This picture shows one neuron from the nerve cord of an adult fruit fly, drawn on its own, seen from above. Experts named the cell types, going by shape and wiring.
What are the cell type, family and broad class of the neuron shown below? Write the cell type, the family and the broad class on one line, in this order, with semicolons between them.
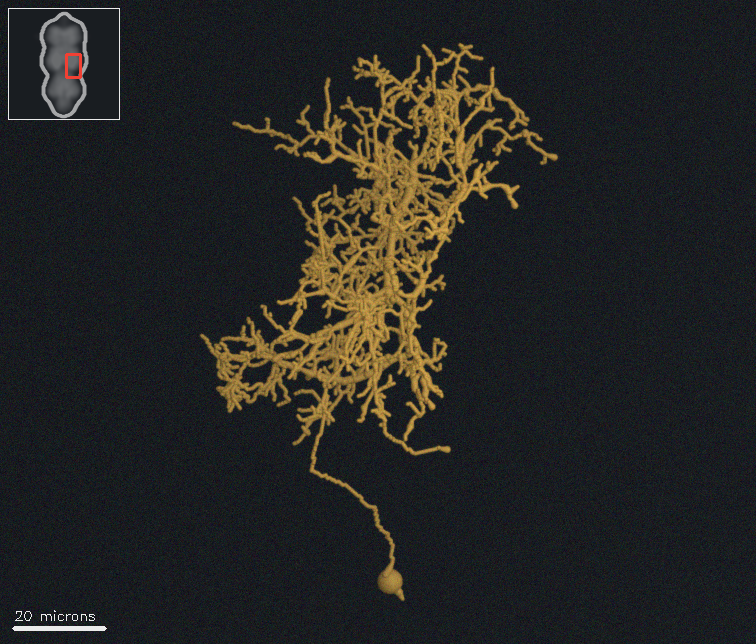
IN20A.22A006; hemilineage 20A.22A; nerve-cord intrinsic neuron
